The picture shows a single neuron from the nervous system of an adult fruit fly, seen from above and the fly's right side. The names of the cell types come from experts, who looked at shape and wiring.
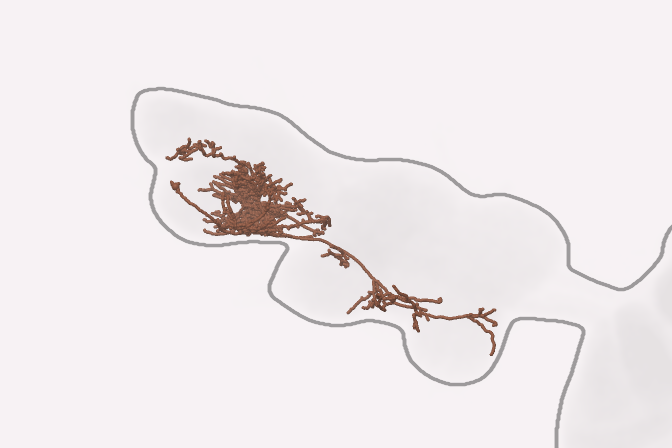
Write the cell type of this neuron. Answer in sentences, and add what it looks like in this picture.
It is of cell type IN09A007. It is a nerve-cord intrinsic neuron. Its cell body lies on the left of the picture. Dozens of branch ends can be seen.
